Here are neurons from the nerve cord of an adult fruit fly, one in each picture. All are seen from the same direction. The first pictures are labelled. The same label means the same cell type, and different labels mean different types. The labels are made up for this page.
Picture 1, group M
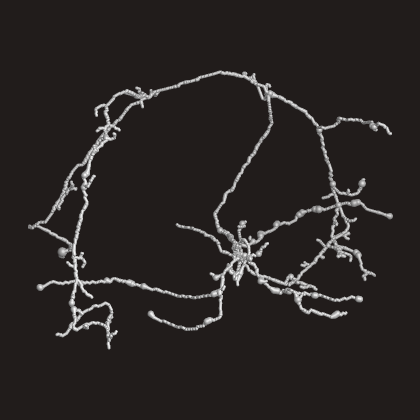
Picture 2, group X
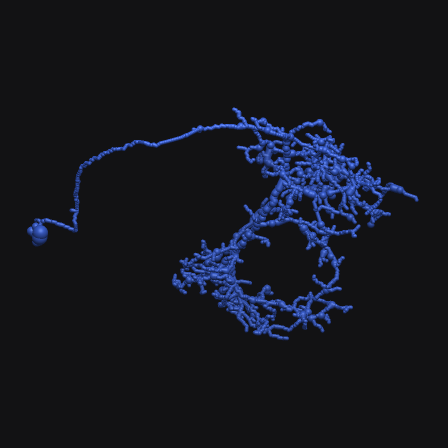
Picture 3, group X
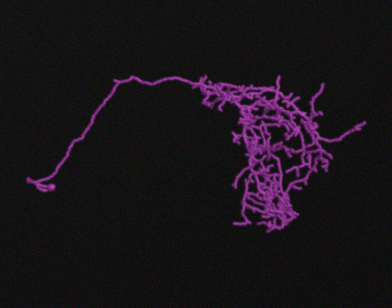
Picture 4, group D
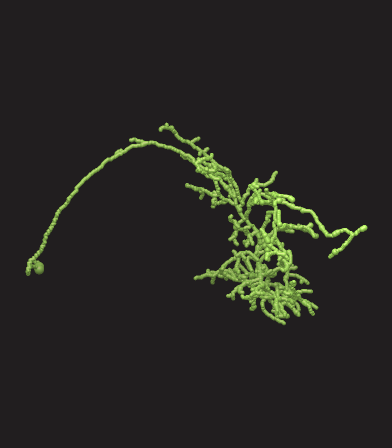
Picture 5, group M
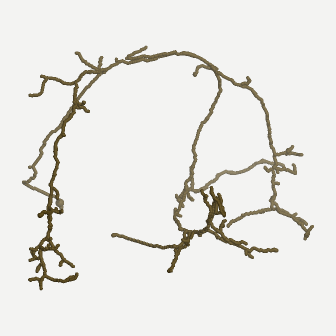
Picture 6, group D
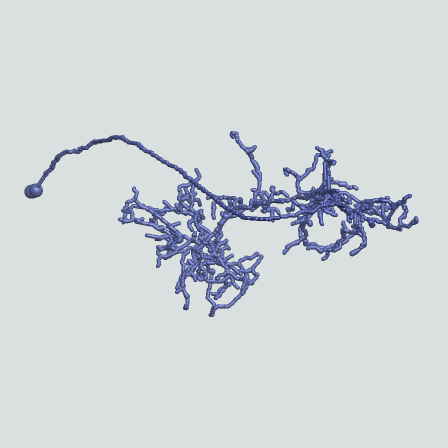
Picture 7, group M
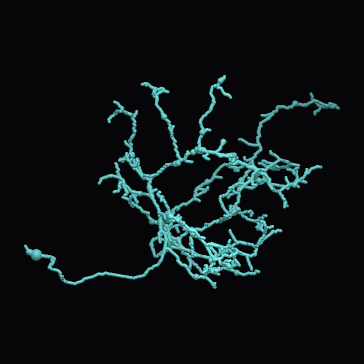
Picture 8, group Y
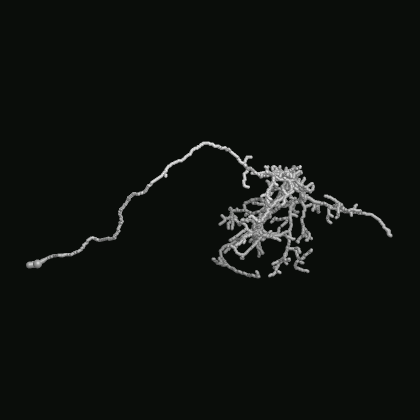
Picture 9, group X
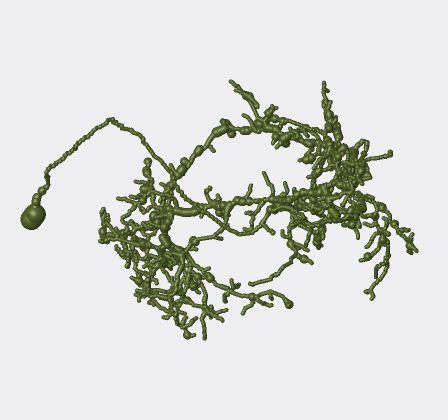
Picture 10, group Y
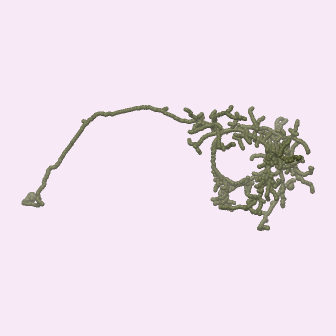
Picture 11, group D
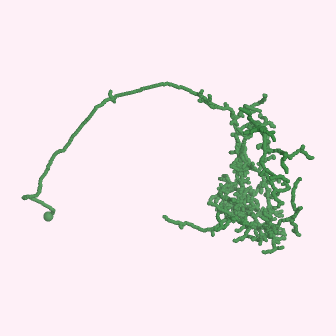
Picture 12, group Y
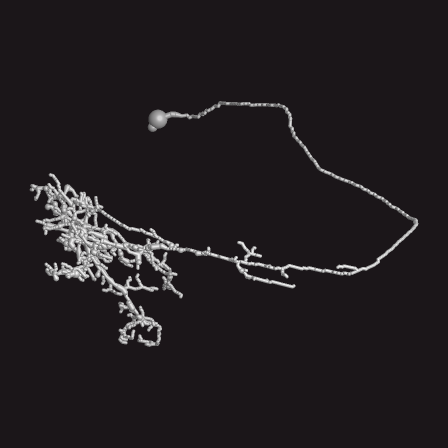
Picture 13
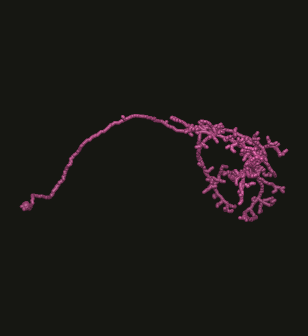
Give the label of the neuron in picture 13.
group Y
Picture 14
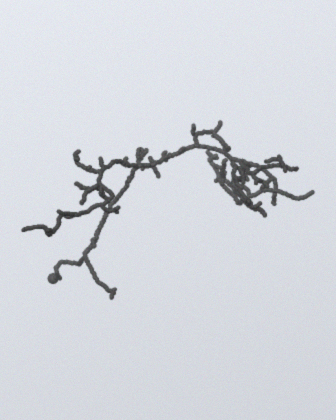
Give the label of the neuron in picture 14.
group M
